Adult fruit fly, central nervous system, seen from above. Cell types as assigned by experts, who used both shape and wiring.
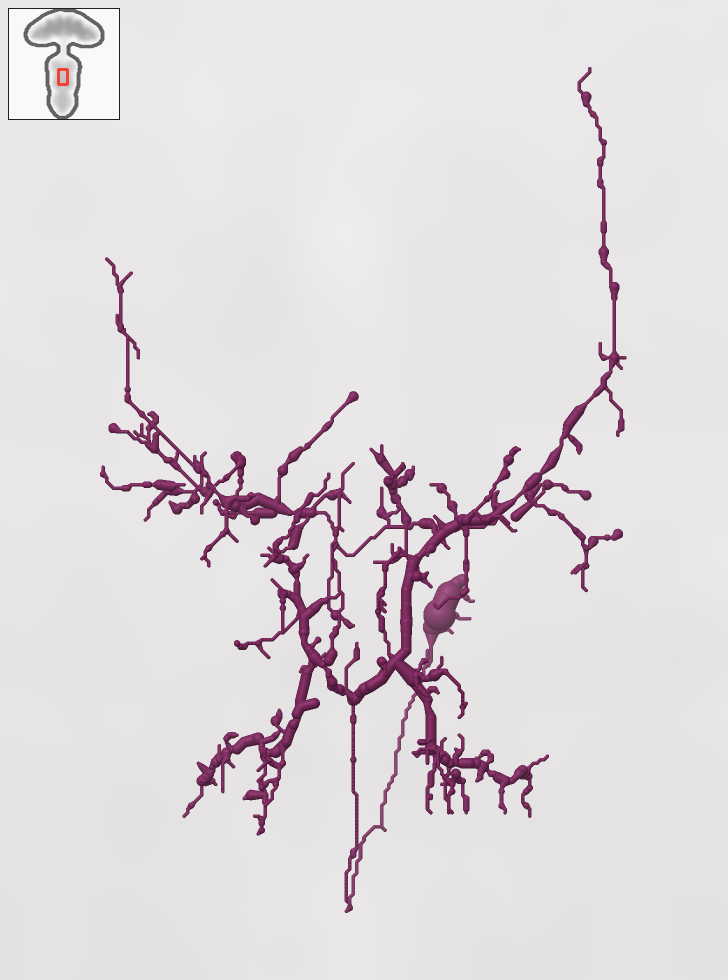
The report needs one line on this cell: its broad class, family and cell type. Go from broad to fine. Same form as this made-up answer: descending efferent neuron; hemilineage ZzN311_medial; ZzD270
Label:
nerve-cord intrinsic neuron; hemilineage 00A; IN00A052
